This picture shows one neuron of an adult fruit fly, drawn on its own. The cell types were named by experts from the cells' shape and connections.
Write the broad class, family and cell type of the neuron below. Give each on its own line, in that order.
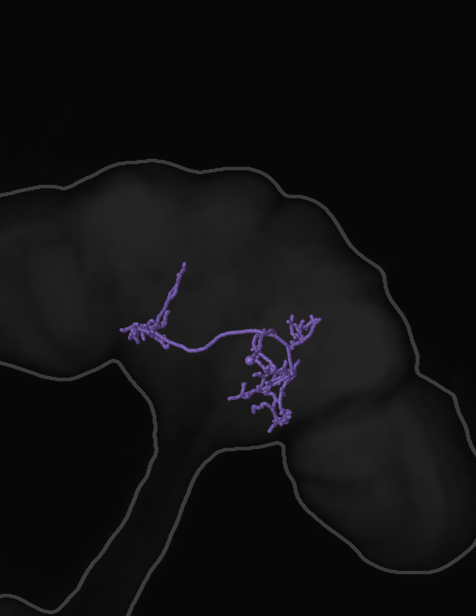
central-brain intrinsic neuron
hemilineage DM6_central1
CB4106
